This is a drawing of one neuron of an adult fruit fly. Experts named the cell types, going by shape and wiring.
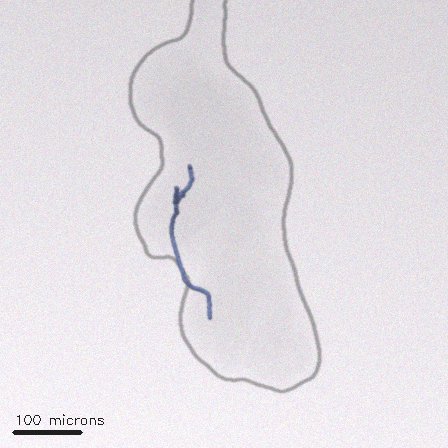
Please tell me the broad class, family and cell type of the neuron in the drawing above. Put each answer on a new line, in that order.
sensory neuron entering the nerve cord
class mechanosensory tactile
SNta22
